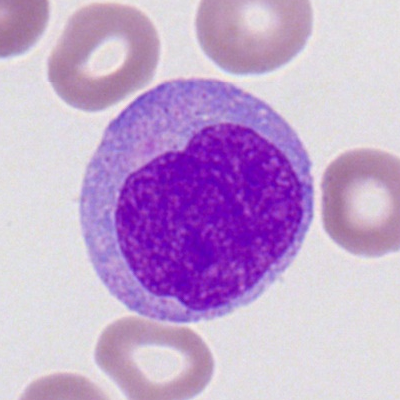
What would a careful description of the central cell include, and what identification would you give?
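Round and smooth, that's the outline here. Now the nucleus: there's a shallow notch in its upper edge. Fine pinkish-purple granules dust the cytoplasm, and I see no vacuoles in it. This central cell is a myeloblast.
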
